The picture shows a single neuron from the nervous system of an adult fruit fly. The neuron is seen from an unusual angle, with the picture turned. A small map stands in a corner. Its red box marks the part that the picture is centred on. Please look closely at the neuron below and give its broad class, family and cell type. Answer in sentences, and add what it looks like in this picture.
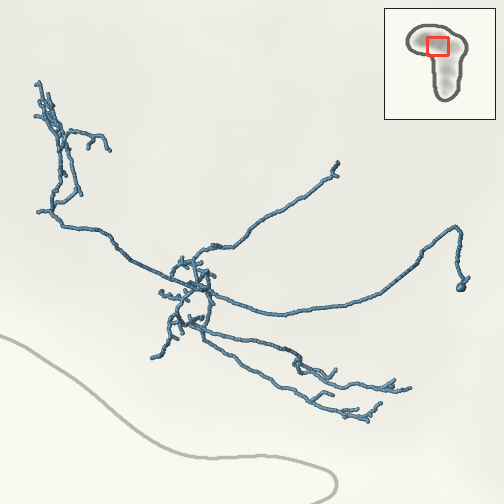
It is a central-brain intrinsic neuron. Its family is hemilineage SIPa1_ventral. The cell type is CB0937. The cell body is on the right of the picture. Dozens of branch ends can be seen.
